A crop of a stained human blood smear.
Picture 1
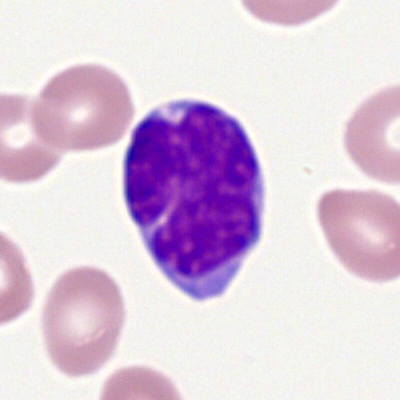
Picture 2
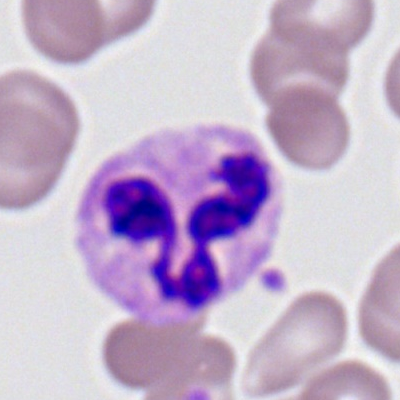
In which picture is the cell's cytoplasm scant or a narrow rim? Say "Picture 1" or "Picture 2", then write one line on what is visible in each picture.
Picture 1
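In picture 1: A scant rim of pale blue cytoplasm is widest at the bottom of the cell.
In picture 2: The cytoplasm is plentiful and pale pinkish-lilac.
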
